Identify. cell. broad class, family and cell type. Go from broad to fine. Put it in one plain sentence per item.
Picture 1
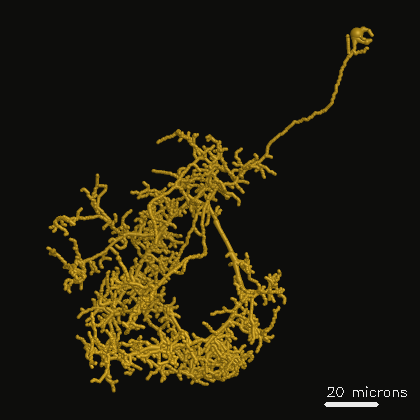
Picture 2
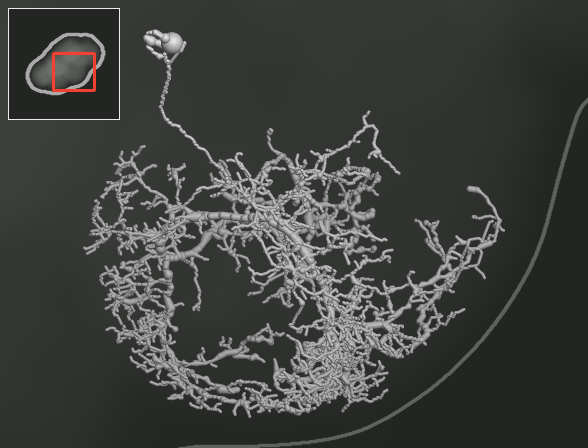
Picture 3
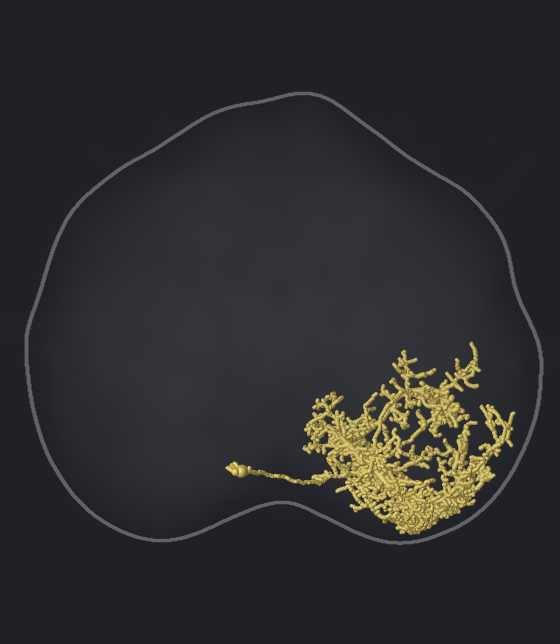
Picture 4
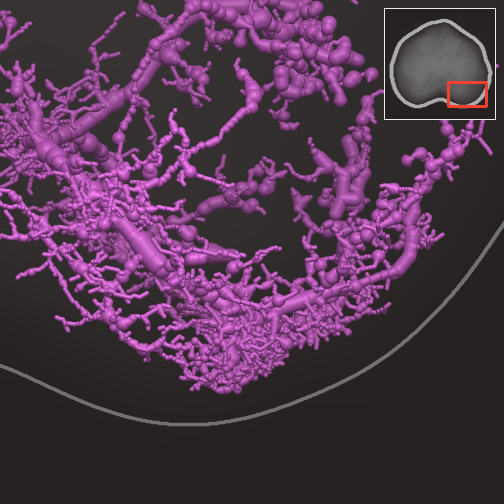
A nerve-cord intrinsic neuron of hemilineage 14A, type IN14A004.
